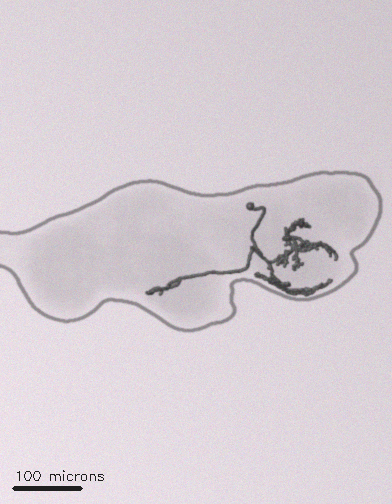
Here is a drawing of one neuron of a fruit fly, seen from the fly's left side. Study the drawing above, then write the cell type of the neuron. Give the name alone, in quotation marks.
"IN23B060"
